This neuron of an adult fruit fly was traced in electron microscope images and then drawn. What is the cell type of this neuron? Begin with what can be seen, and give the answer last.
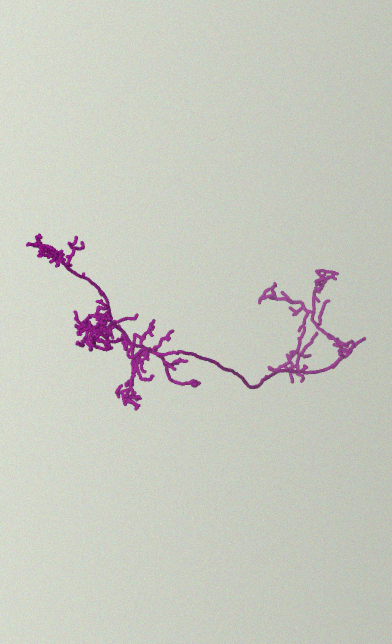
The picture shows dozens of branch ends. In this view it is wider than it is tall. This is an ascending neuron. Its cell type is AN08B014.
